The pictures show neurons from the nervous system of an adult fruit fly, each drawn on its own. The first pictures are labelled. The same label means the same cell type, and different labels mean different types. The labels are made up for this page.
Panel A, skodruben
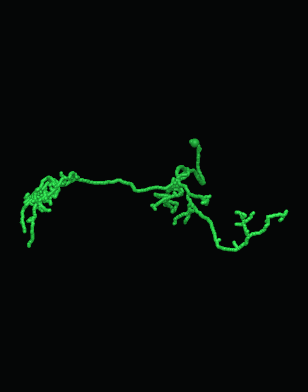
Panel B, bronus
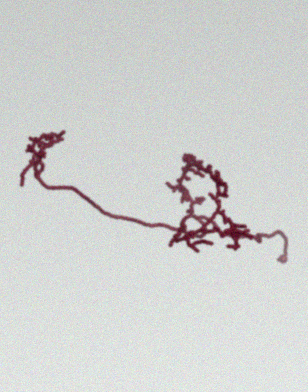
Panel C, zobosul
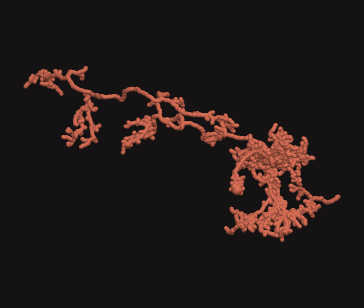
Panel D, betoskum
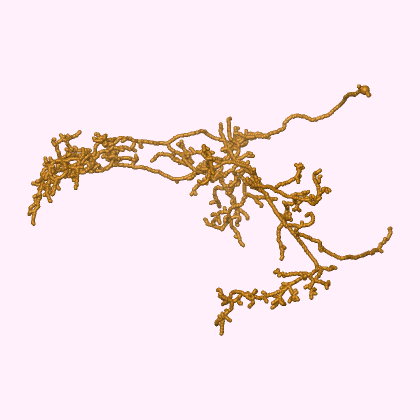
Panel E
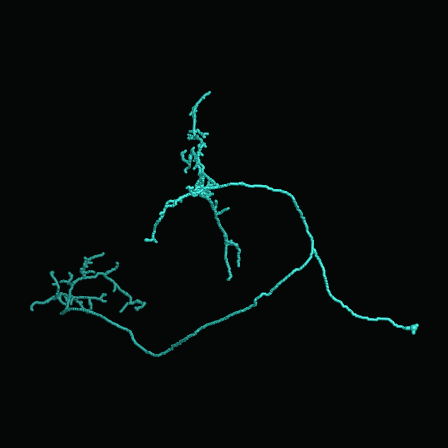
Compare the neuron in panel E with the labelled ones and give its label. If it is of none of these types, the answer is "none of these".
bronus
